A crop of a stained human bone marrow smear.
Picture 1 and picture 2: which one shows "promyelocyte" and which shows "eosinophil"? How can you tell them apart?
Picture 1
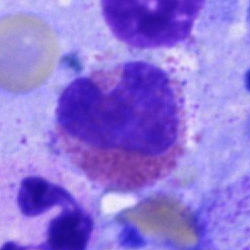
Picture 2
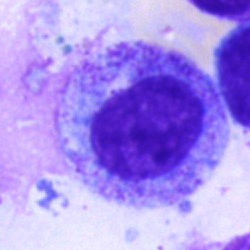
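Picture 1: eosinophil. Picture 2: promyelocyte. Eosinophil outline roughly round.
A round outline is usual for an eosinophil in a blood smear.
Eosinophil nucleus indented at its top edge, staining deep, dense purple.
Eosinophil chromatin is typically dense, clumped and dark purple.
Promyelocyte nucleus sits off-centre, toward the right of the cell; chromatin dark purple.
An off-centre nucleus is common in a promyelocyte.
Promyelocyte cytoplasm: pale blue-grey background, many purple granules scattered throughout, and a pale, granule-poor zone just above and left of the nucleus.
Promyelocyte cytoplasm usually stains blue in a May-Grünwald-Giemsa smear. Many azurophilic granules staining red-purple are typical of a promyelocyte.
Eosinophil cytoplasm: no clear vacuoles. Surroundings: a pale cell without a nucleus at the upper left of the eosinophil; darkly stained cells partly visible at the upper right edge of picture 2.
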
